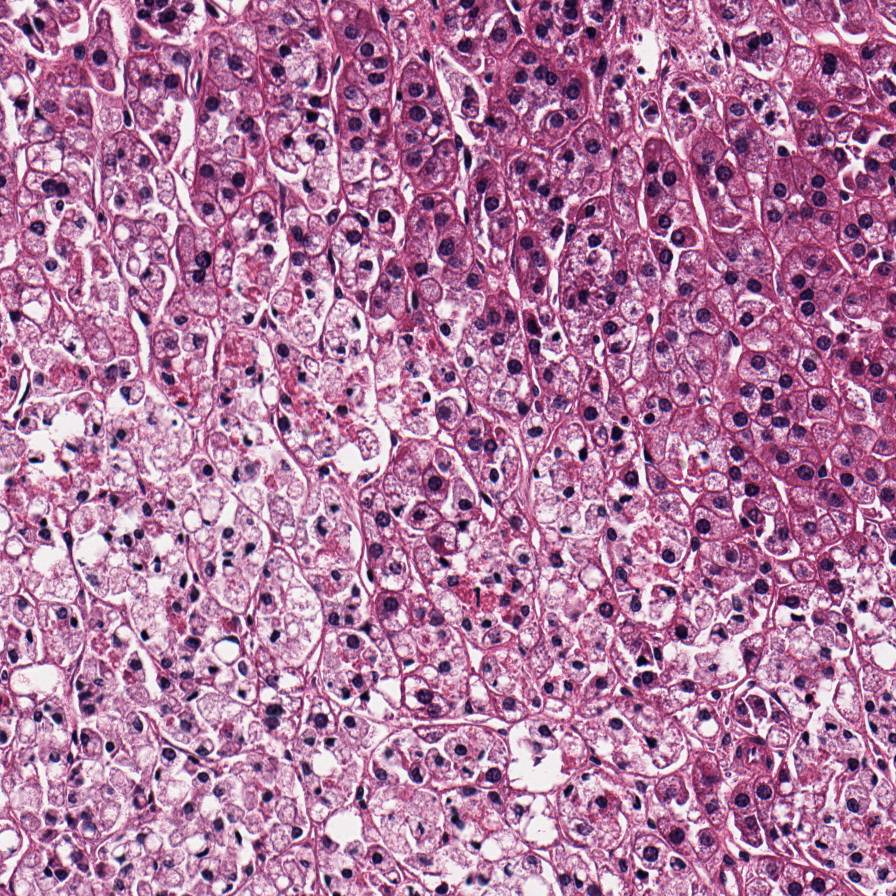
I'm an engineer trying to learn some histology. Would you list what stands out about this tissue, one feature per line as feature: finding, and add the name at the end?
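Arrangement: nests and short cords across the whole field
Separation: fine network of thin channels
Cells: large, polygonal, distinct borders
Cytoplasm, lower left: pale, finely vacuolated
Cytoplasm, upper right: denser, more pink
Stroma: scant, delicate thin-walled vascular channels
Name: adrenal gland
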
